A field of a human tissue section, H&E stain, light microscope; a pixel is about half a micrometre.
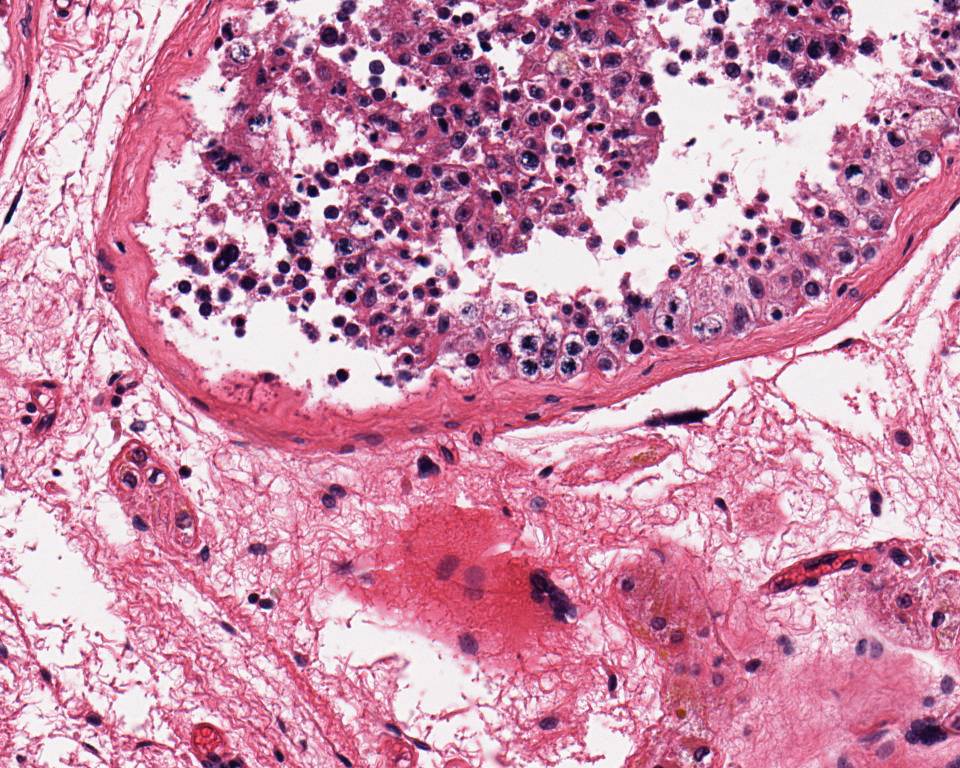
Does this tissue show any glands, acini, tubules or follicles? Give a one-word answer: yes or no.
Yes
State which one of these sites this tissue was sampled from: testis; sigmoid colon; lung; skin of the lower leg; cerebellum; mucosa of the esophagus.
testis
